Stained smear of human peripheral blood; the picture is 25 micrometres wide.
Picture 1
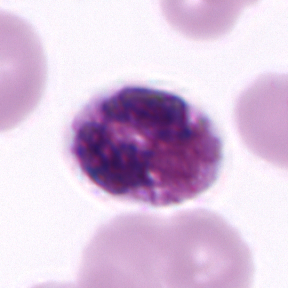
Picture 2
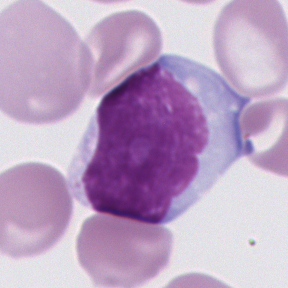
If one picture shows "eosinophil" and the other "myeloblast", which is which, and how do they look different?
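The first one's the eosinophil, the second's the myeloblast. The eosinophil is the smaller of the two, about 14 by 10 micrometres against the myeloblast's 16 by 13. Its surface has no projections, whereas the myeloblast has a small knob jutting from its right edge. You won't see nucleoli in the eosinophil, and red cells lie around it without any of them touching it. In the myeloblast, the nucleus, about 14 by 10 micrometres, fills about 70% of the cell's area and lies toward the left, with a shallow indentation along its left edge.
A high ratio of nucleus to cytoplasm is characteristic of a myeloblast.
Its chromatin stains deep purple and looks fairly even, without large coarse dark clumps.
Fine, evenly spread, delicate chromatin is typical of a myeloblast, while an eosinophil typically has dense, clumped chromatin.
The cytoplasm is pale greyish blue, wider on the right of the nucleus than on the left, and shows no granules.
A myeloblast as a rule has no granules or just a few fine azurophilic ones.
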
